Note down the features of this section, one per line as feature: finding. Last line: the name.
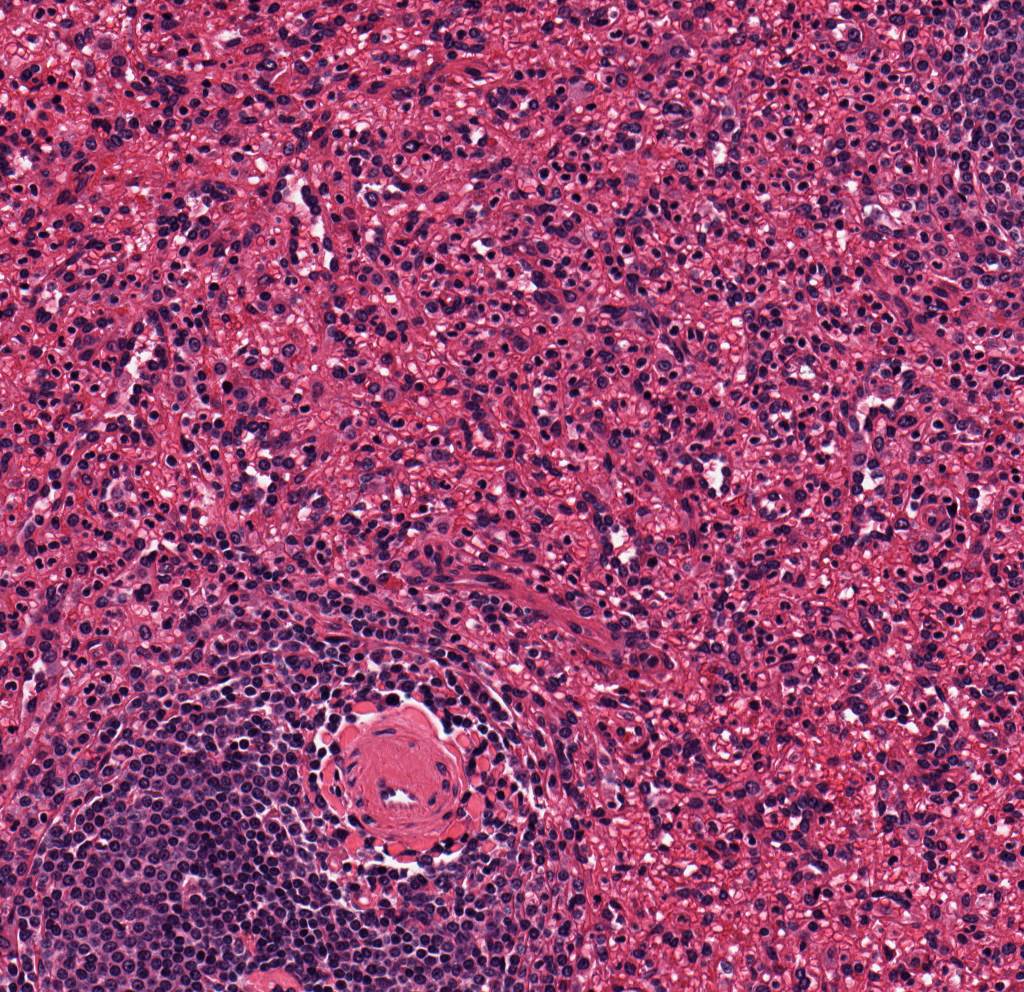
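Distribution: red-blood-cell-rich zone across top and right; dense dark-blue cluster of small cells lower left
Lower-left cluster: tightly packed lymphocytes, small round dark nuclei, scant cytoplasm
Red zone: red blood cells between nucleated cells, fine mesh-like pattern
Epithelium and glands: absent throughout
Identification: spleen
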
